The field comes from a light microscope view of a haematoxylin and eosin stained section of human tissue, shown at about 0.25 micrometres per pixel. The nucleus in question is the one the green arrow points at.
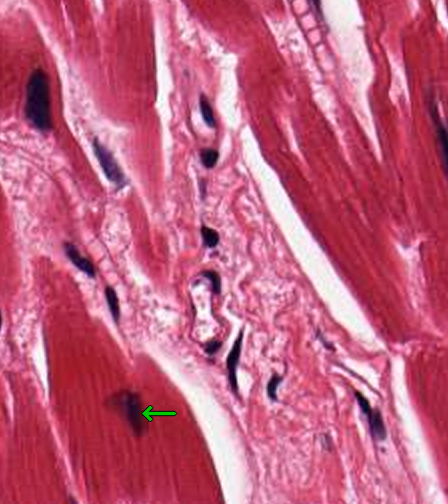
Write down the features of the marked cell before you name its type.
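The nucleus is a single dark purple, irregular, roughly tapered body with blurred edges, lying well inside the width of the cell rather than at its edge. The cytoplasm is abundant and stains a deep, fairly even red, with faint lines running lengthwise along the cell. The cell is a broad band running diagonally, with other similar red bands lying parallel beside it. Along its upper right side it is separated by a pale cleft from loose, paler pink tissue that holds several small, elongated dark nuclei. It is a cardiomyocyte.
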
